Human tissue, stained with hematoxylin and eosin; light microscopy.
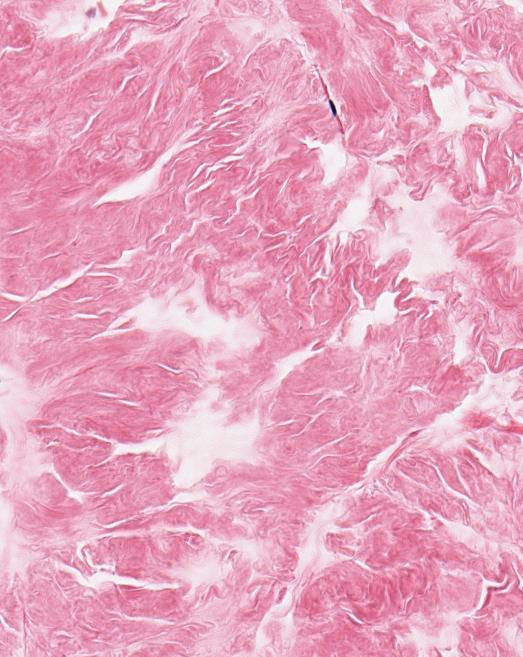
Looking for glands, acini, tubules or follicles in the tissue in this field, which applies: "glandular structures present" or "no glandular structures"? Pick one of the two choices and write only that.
No glandular structures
